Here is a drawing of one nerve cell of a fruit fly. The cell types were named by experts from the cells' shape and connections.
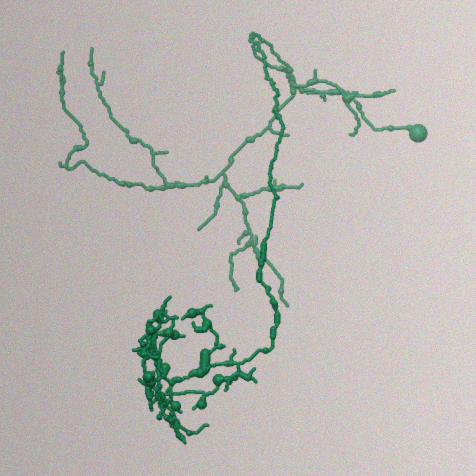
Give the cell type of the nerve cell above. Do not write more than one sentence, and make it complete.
Cell type AOTU058 is what this nerve cell is.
